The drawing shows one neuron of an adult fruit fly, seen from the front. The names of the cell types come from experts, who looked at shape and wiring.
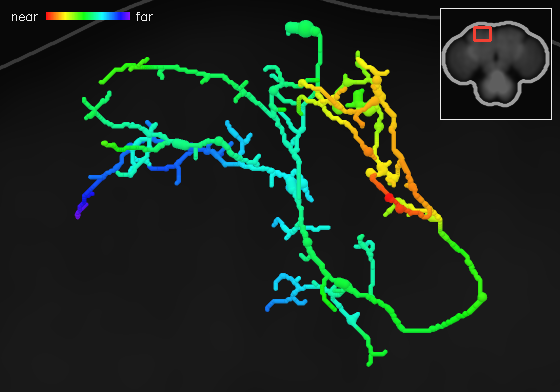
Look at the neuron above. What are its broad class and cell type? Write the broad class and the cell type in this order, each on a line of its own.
central-brain intrinsic neuron
CB4022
